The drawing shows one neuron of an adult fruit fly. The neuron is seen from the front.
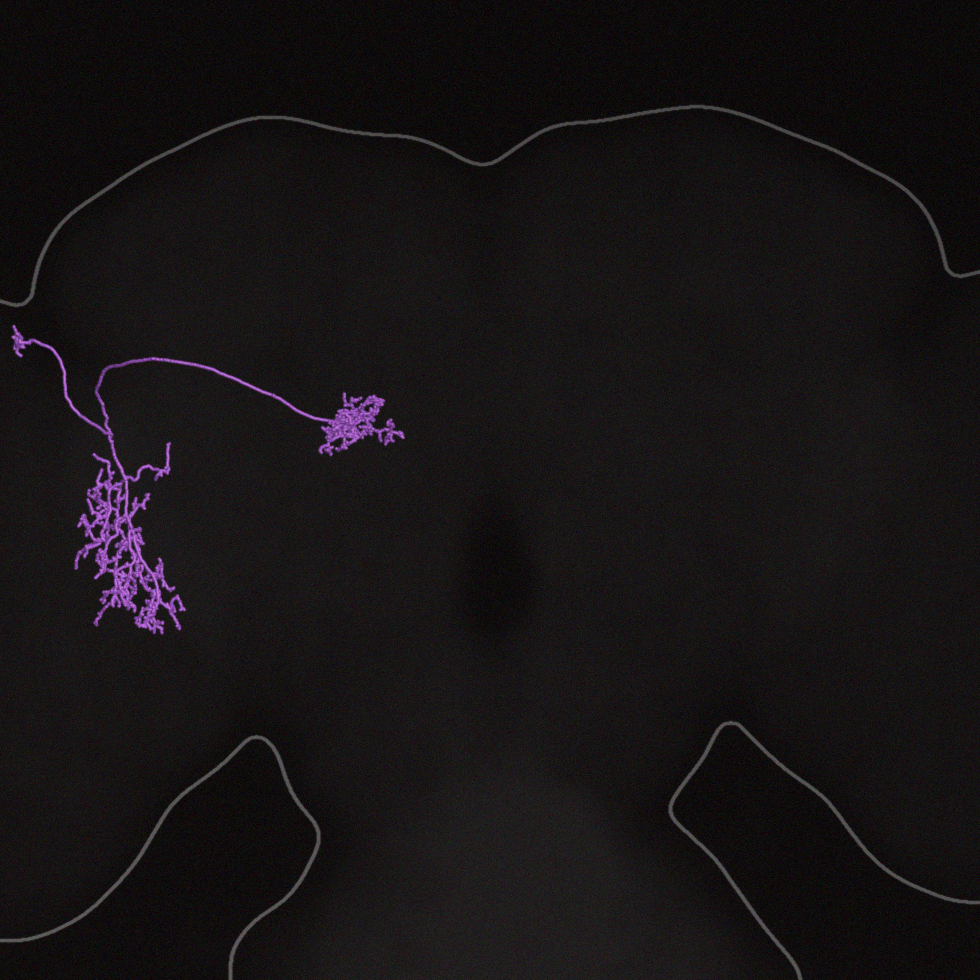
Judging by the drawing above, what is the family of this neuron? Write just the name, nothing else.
hemilineage SLPa&l1_lateral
